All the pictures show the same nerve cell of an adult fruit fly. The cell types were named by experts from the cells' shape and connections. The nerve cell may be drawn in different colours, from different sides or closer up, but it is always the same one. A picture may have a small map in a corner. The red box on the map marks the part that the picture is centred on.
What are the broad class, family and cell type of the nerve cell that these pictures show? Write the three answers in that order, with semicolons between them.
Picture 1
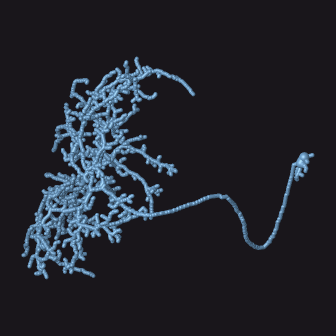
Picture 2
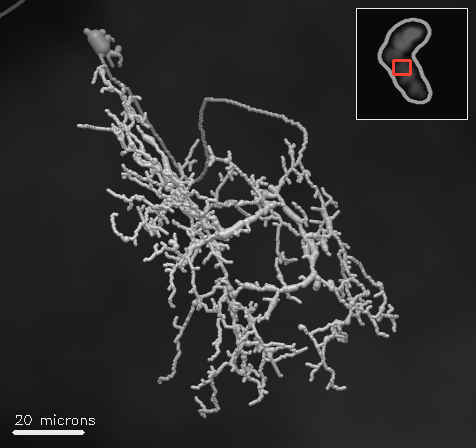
nerve-cord intrinsic neuron; hemilineage 02A; IN02A029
